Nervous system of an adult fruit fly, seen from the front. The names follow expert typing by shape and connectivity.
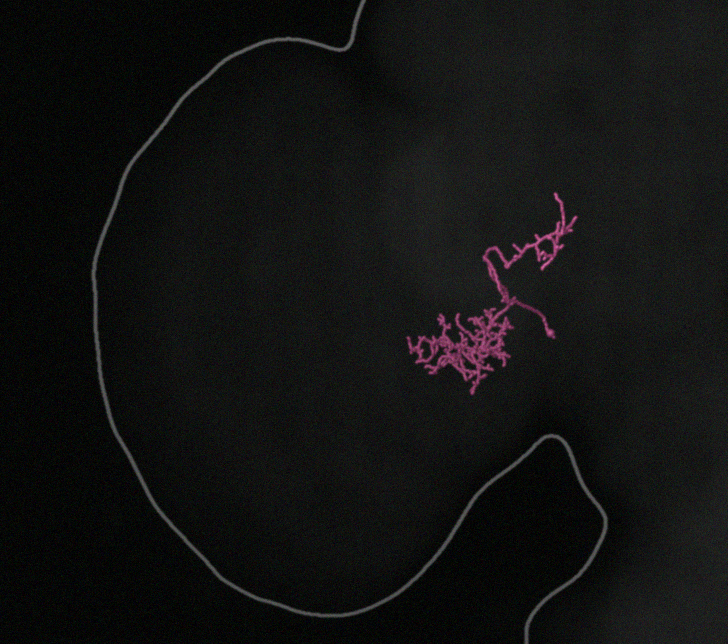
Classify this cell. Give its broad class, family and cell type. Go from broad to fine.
visual projection neuron; LC; LC31a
